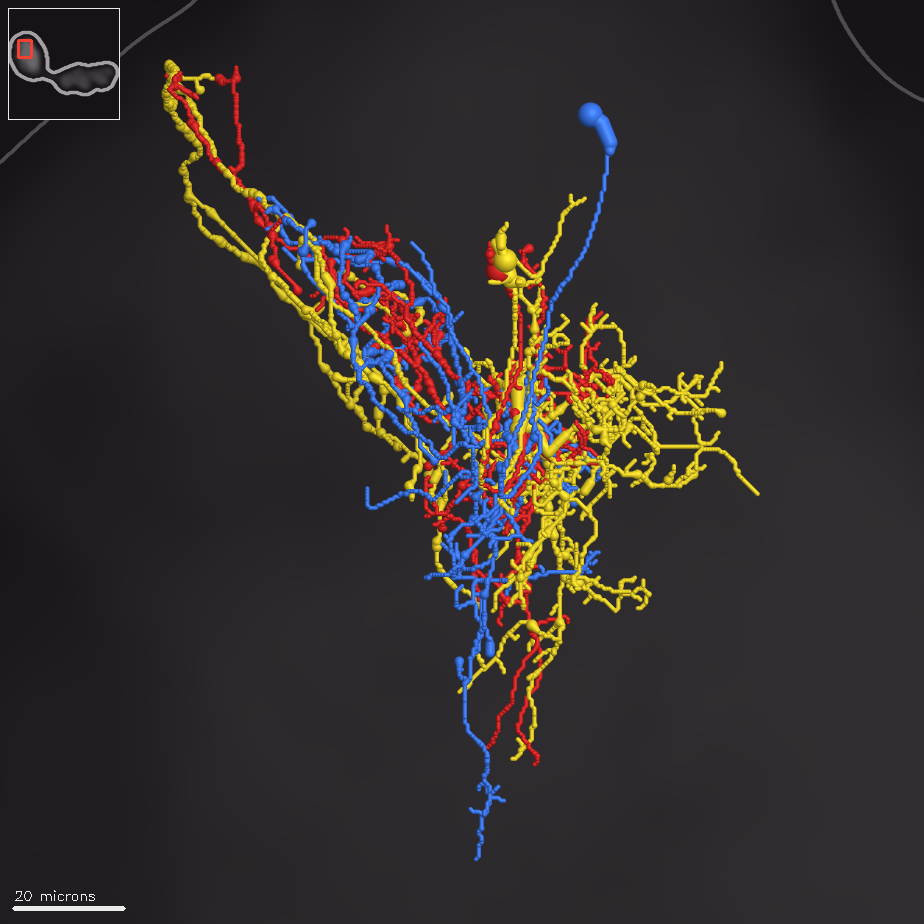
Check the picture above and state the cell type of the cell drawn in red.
AVLP743m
